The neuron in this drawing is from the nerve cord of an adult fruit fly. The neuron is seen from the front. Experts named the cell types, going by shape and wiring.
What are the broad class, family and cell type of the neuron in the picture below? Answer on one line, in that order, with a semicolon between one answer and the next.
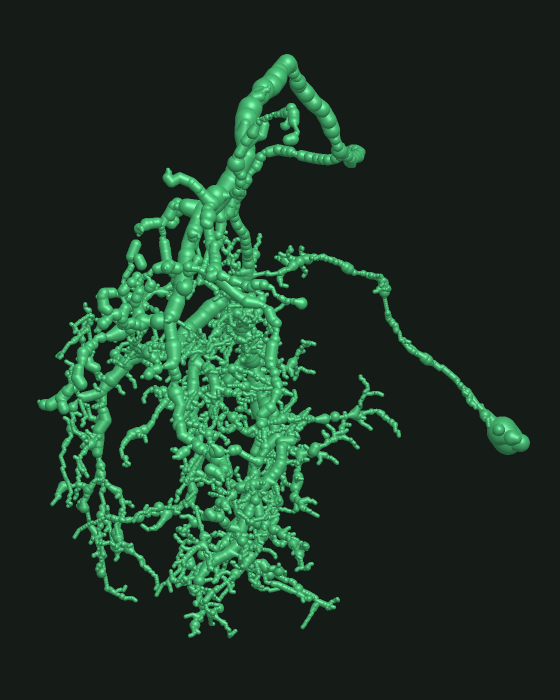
nerve-cord intrinsic neuron; hemilineage 03A; IN03A001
